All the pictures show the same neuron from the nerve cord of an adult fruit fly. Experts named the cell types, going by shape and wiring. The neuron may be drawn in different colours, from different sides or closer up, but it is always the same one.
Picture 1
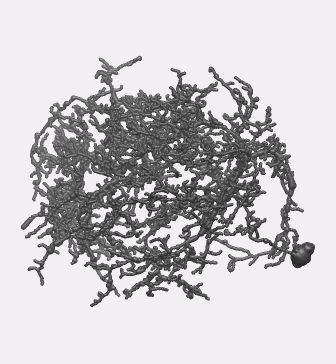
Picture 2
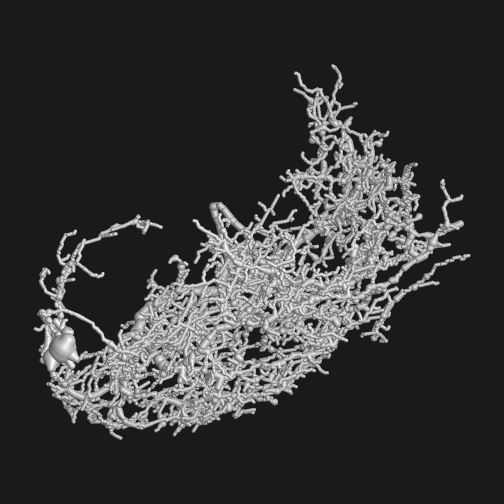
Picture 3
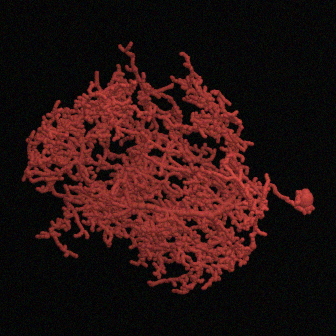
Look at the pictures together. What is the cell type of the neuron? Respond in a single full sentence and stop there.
The single neuron here is of type IN08A005.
